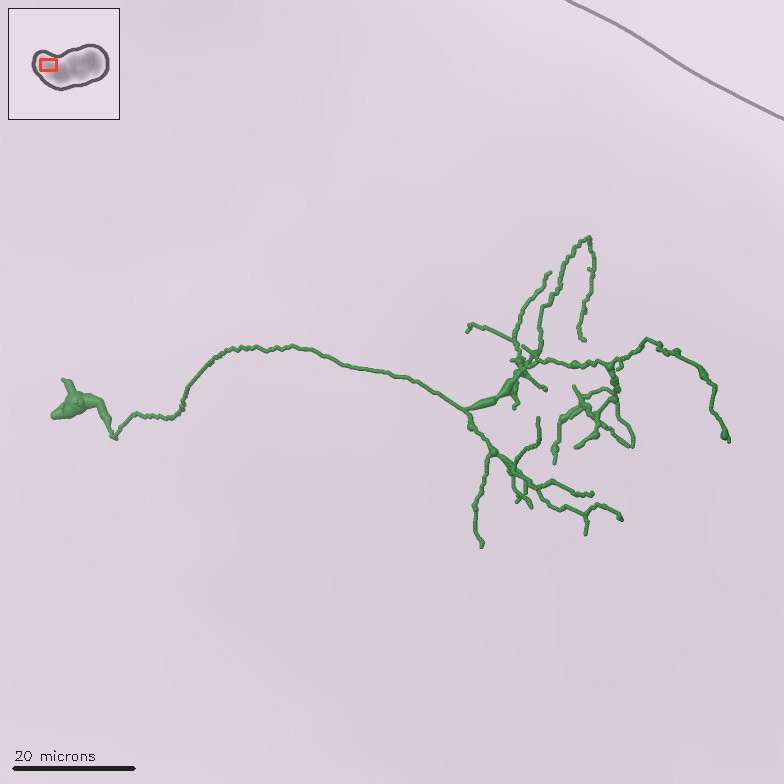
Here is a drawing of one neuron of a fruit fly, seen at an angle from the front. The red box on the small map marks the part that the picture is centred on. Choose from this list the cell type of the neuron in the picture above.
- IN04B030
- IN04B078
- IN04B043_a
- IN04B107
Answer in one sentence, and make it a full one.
The neuron is categorized under cell type IN04B107.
